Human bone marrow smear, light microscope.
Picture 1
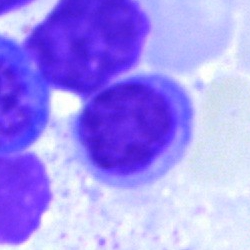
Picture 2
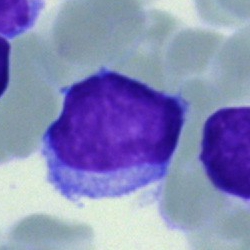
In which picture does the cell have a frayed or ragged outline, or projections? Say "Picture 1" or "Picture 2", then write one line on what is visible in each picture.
Picture 2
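Picture 1: The cell outline is round and smooth.
Picture 2: The lower edge of the cytoplasm is ragged, with small fine projections.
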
